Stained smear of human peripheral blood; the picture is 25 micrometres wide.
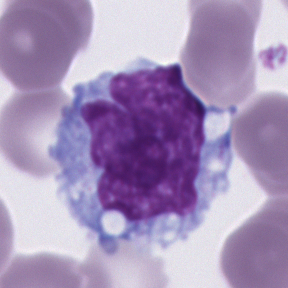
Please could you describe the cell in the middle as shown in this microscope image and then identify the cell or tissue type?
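Notice the small bumps along the irregular cell outline. The nucleus is irregular too, its contour marked by folds and indentations. Its cytoplasm is pale grey-blue, with no coarse coloured granules in it. What you have here is a monocyte.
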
